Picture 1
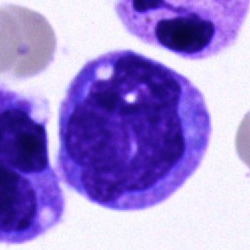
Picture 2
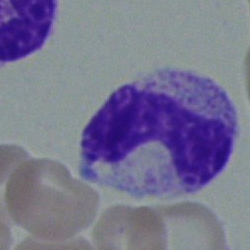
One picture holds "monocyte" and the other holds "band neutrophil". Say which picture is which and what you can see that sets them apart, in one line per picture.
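In picture 1 we see a monocyte: No distinct granules are seen in the cytoplasm.
In picture 2 we see a band neutrophil: Fine purple granules are scattered through the cytoplasm.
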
